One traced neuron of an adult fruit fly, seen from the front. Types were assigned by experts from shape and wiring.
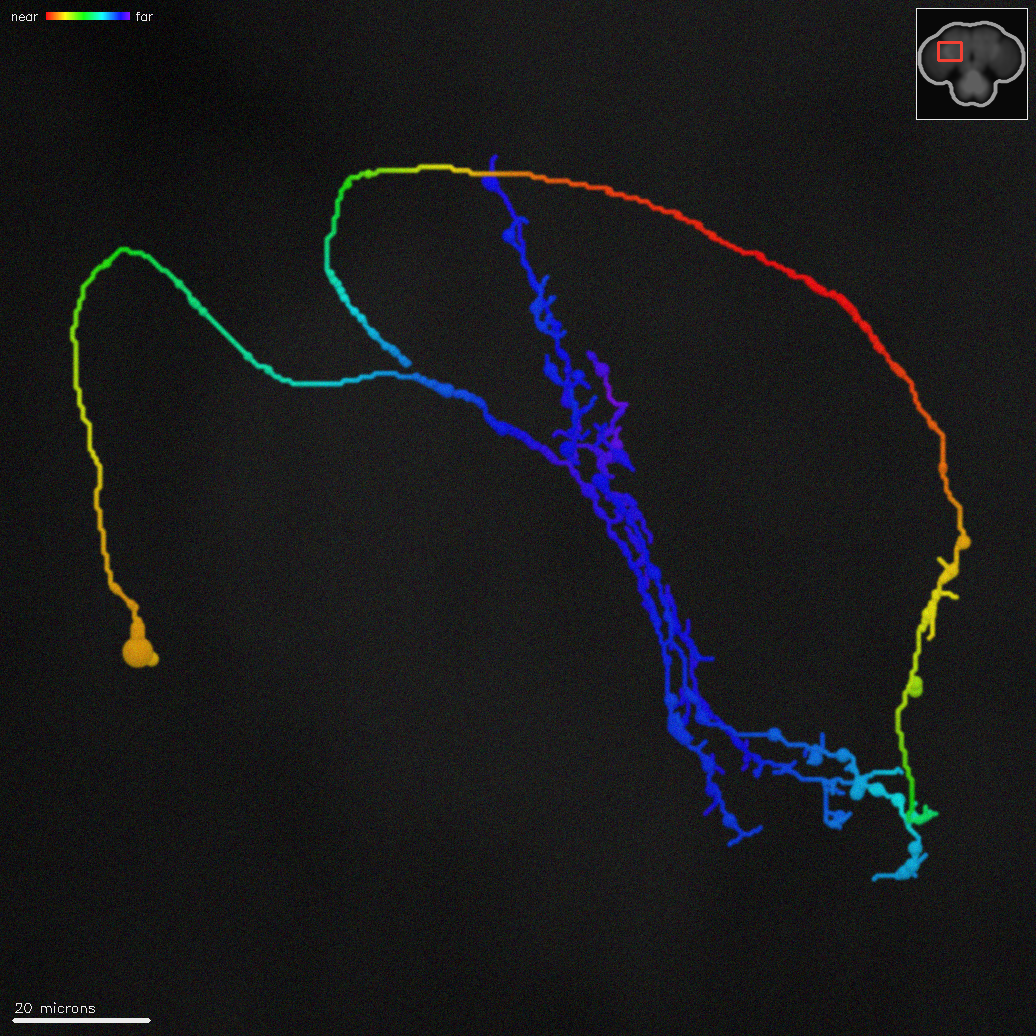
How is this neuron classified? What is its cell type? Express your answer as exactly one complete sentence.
This neuron is typed as CB3759.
